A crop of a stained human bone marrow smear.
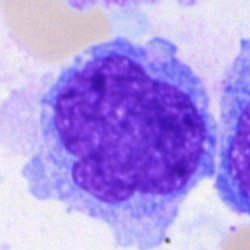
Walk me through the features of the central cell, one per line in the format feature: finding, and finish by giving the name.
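Outline: irregular, edges ragged and frayed
Nucleus: fills most of the cell, moderate rim of cytoplasm left
Chromatin: fine and lacy, small pale spots, no coarse dark clumps
Granules: none distinct
Name: monocyte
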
